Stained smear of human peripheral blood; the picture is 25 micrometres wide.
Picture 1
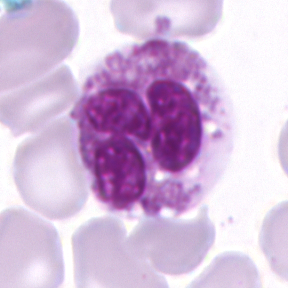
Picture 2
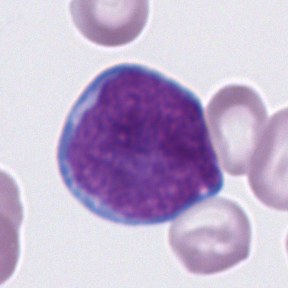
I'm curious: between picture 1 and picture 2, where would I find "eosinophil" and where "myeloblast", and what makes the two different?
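Picture 1: eosinophil. Picture 2: myeloblast. Nucleus: eosinophil with two lobes stacked on the left and one on the right; myeloblast round, without indentation or lobes, about 13 micrometres across. Chromatin: dark purple and coarsely clumped in the eosinophil, with no nucleoli in its lobes.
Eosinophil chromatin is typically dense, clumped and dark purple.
Cytoplasm: pale between the granules in the eosinophil; blue, granule-free and vacuole-free in the myeloblast, forming only a thin rim around the nucleus.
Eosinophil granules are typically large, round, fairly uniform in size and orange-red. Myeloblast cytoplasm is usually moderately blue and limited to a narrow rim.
Size: myeloblast about 14 micrometres across, nucleus filling about 80% of its area.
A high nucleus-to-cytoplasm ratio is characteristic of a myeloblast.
Outline: roughly round in the eosinophil; smooth, with no surface projections, in the myeloblast.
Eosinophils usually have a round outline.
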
